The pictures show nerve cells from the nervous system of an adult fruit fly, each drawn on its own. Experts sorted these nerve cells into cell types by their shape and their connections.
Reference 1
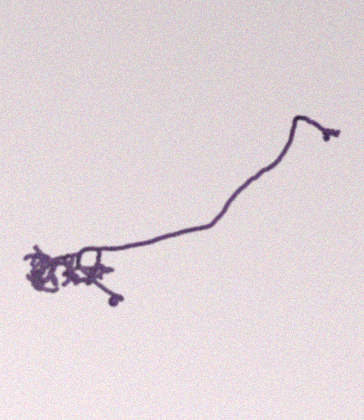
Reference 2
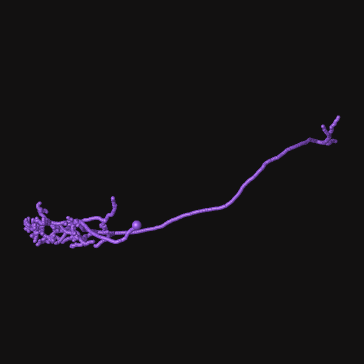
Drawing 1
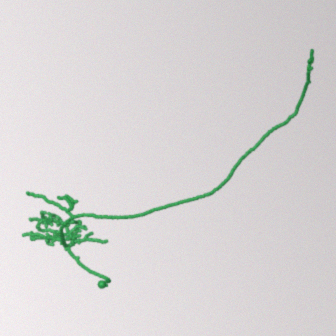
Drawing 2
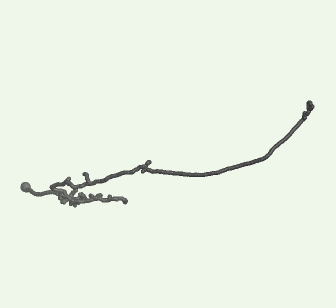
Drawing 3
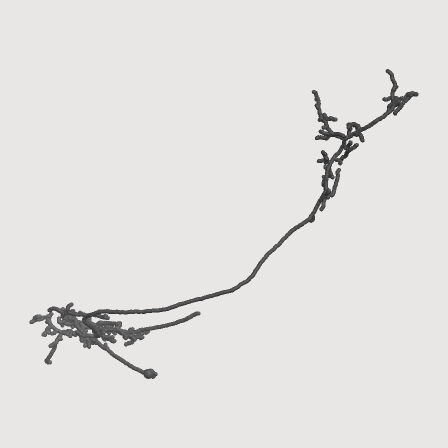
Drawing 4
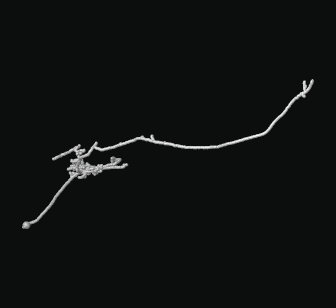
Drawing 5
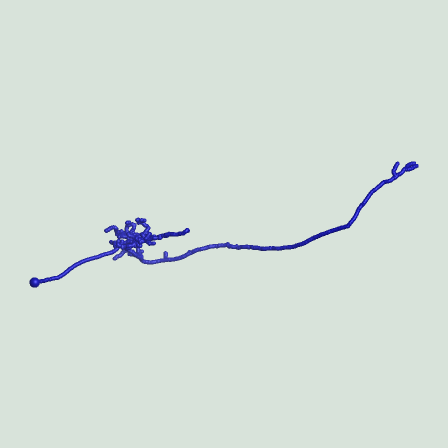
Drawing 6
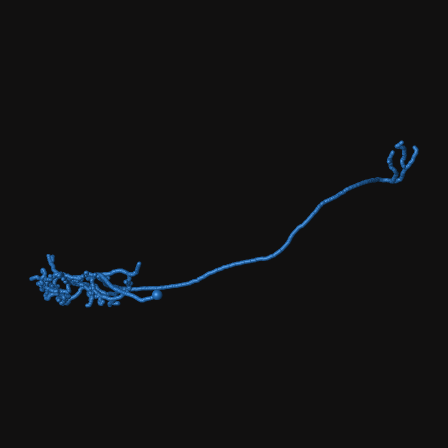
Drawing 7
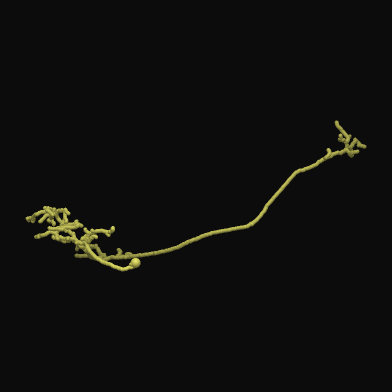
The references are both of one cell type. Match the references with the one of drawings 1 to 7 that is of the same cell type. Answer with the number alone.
6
